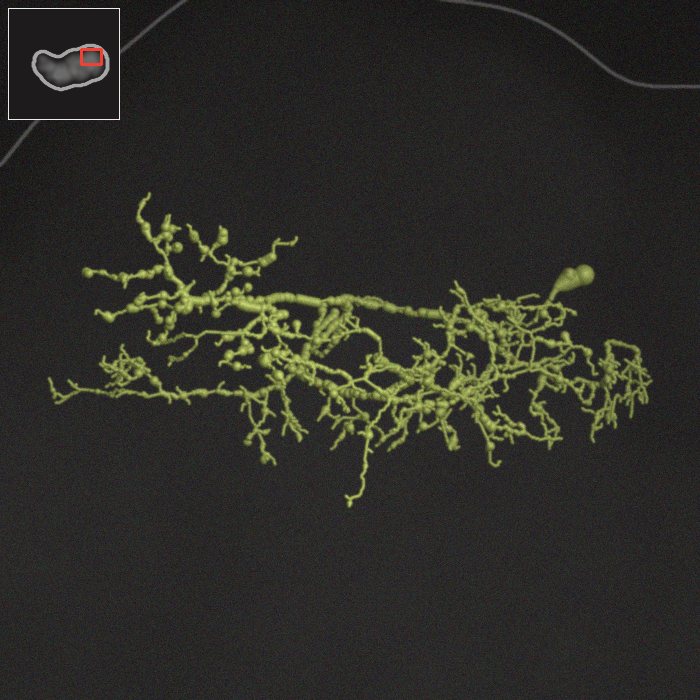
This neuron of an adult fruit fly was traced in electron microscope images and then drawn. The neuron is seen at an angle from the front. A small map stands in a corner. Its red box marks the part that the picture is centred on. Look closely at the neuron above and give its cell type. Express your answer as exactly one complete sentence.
This neuron is typed as AOTU103m.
